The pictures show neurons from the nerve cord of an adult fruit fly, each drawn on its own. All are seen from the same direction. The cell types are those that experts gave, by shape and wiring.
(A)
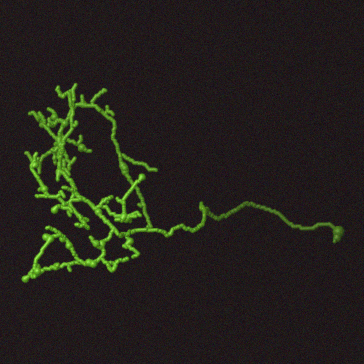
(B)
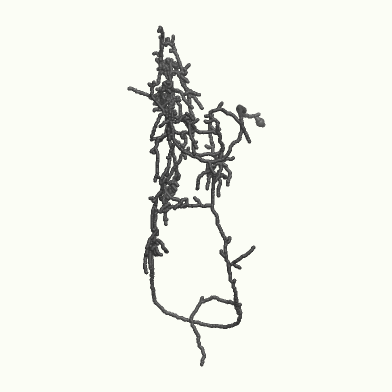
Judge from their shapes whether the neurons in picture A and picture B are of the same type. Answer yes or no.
no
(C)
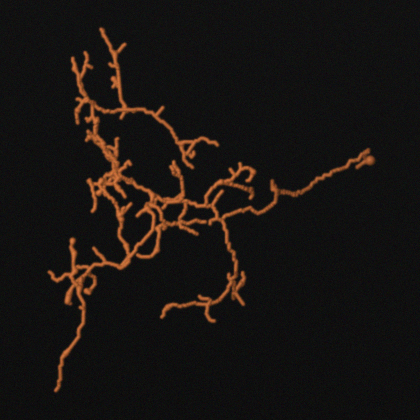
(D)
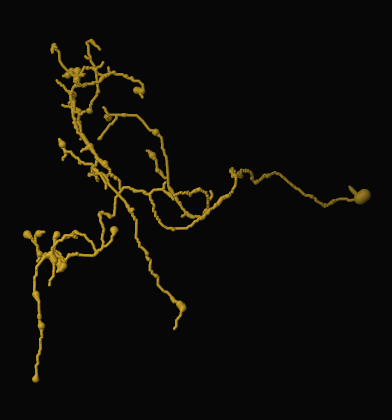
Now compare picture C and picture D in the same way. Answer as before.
yes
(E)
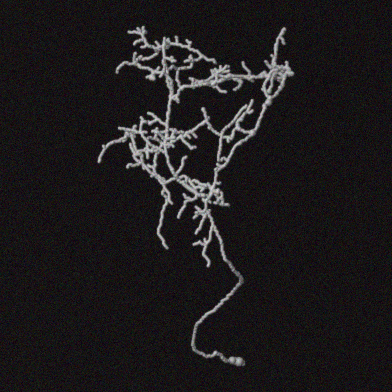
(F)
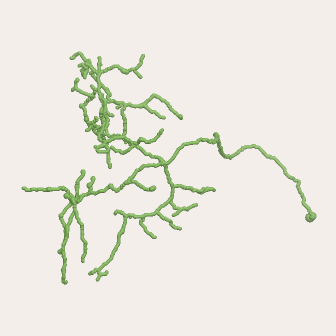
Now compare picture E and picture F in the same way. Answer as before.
no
